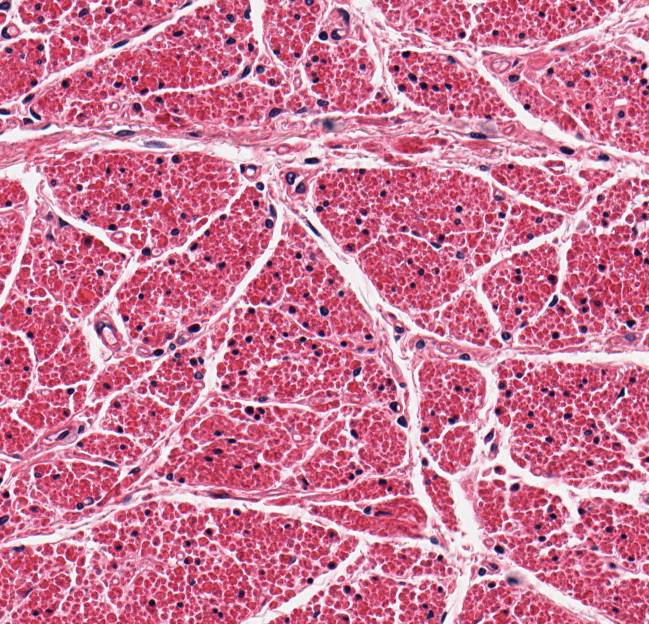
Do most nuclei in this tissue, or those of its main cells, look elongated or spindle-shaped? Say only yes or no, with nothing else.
No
